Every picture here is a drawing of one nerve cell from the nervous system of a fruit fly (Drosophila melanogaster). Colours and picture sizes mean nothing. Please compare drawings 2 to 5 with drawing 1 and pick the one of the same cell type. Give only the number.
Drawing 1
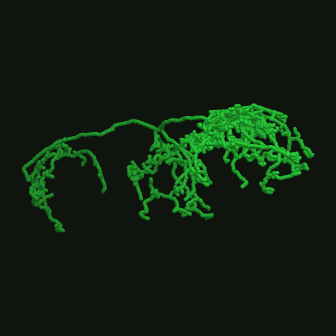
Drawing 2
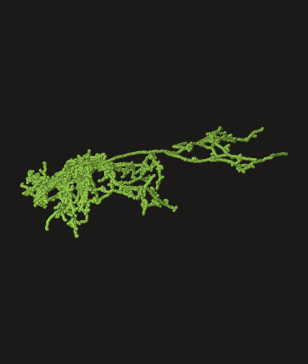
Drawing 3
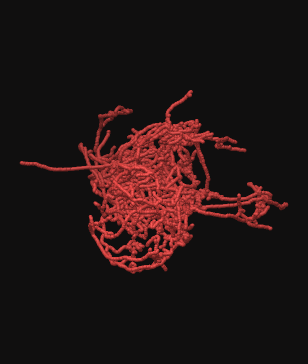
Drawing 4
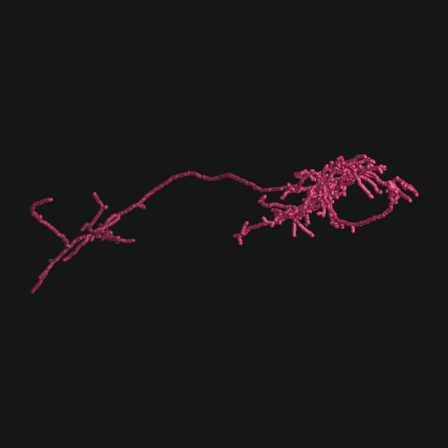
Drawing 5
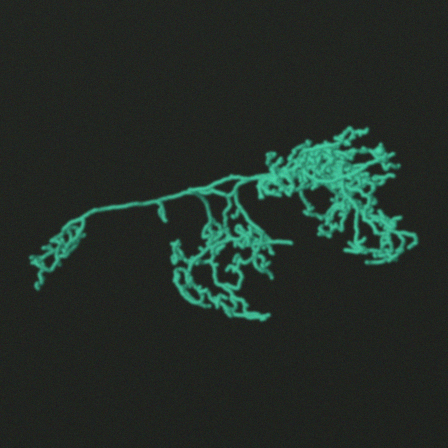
5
